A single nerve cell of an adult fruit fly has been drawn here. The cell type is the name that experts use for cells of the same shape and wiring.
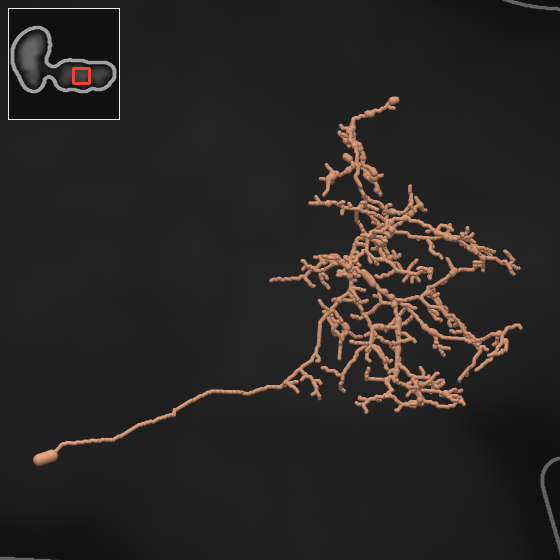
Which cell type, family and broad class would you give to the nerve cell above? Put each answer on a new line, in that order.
IN13B056
hemilineage 13B
nerve-cord intrinsic neuron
